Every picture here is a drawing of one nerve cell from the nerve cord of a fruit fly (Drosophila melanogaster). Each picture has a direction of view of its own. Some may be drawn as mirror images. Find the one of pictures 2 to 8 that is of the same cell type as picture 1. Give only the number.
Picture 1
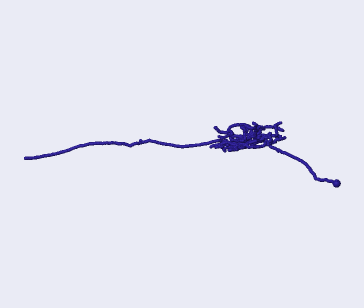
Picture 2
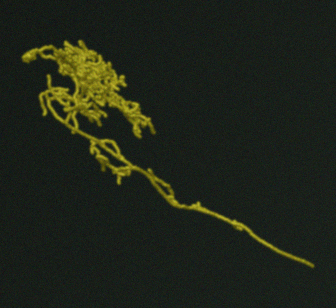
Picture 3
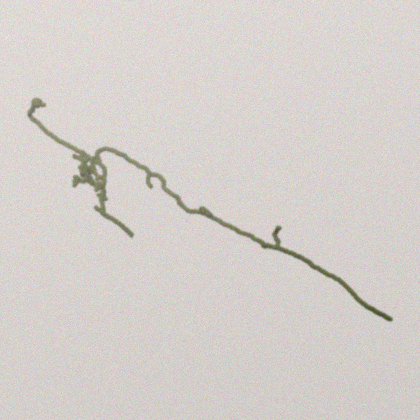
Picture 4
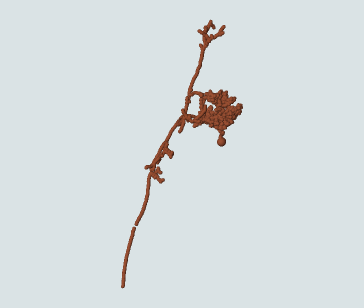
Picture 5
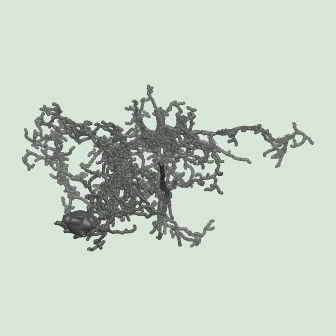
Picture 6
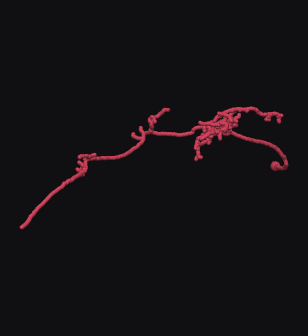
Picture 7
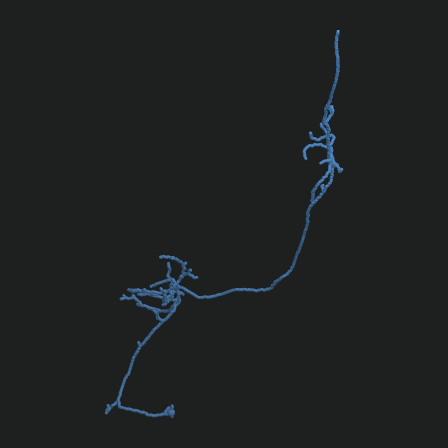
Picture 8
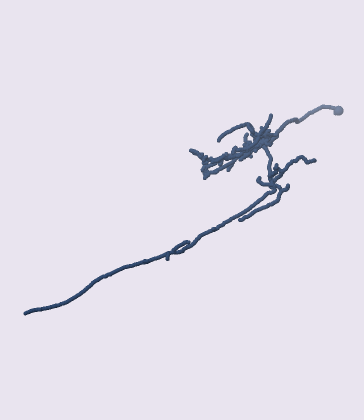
8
